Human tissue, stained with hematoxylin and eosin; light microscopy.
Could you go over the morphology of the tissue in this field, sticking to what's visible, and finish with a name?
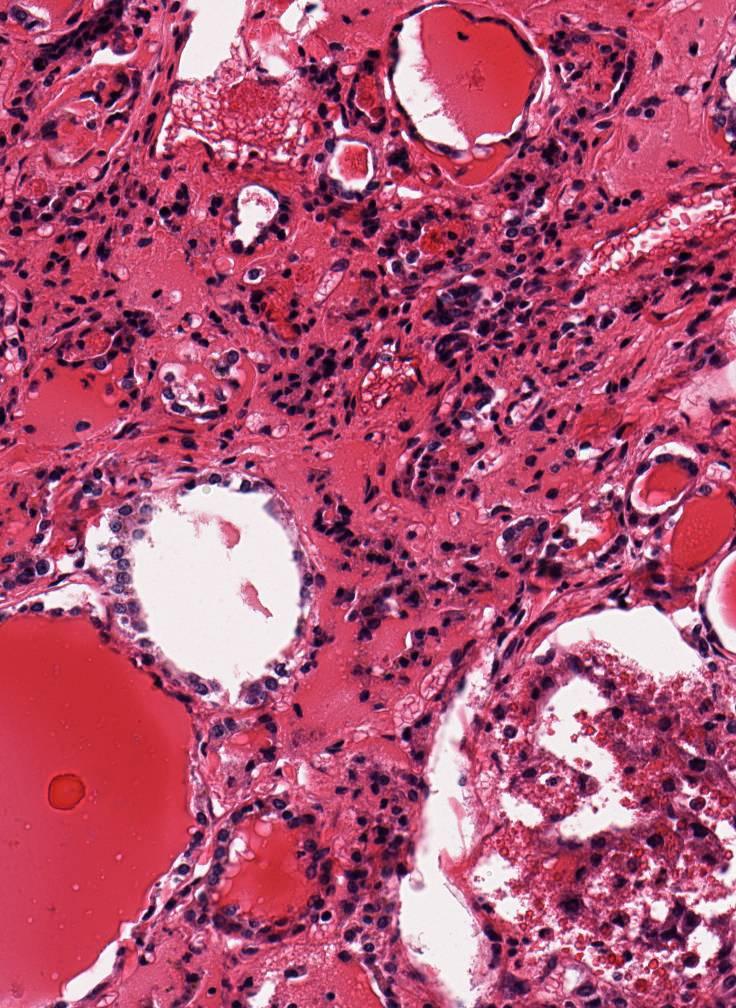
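Rounded spaces of many sizes lie scattered through a densely cellular background. Contents: many hold homogeneous, bright pink material, the largest pool at lower left. Lining: the large, mostly empty space left of centre has a single layer of cuboidal cells with round nuclei. Between spaces: many dark ovoid to elongated nuclei in pink matrix. Name: thyroid.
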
